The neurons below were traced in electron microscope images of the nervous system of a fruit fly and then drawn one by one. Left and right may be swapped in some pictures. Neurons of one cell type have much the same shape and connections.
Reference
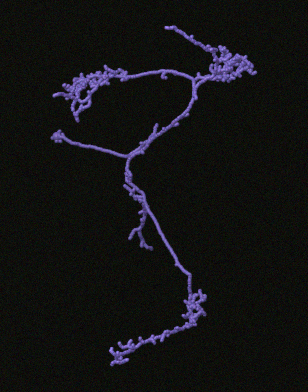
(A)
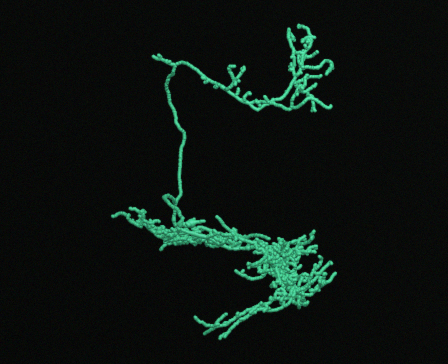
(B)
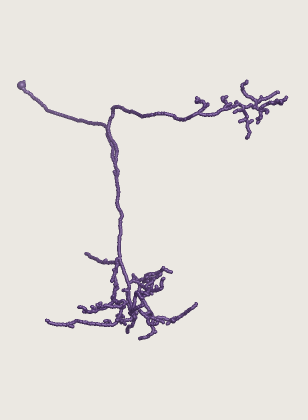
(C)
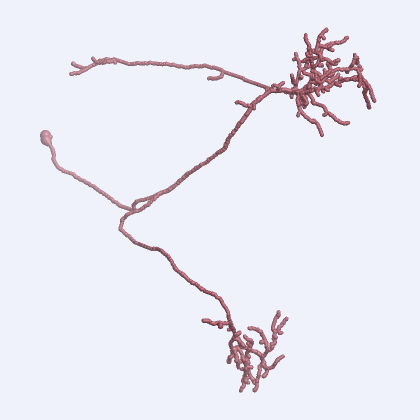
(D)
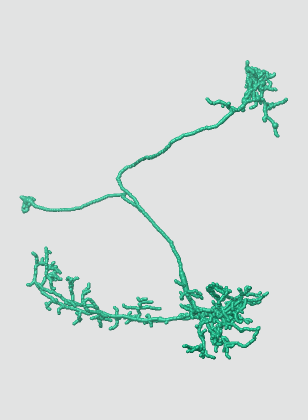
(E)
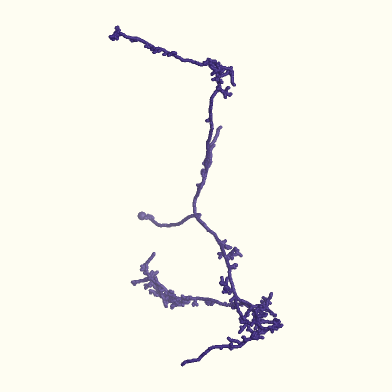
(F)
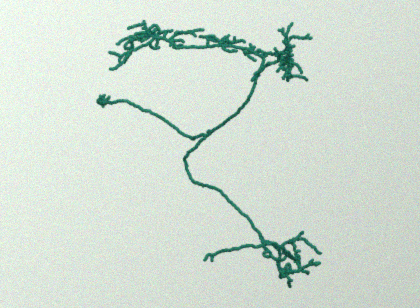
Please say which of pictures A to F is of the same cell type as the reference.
Picture E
